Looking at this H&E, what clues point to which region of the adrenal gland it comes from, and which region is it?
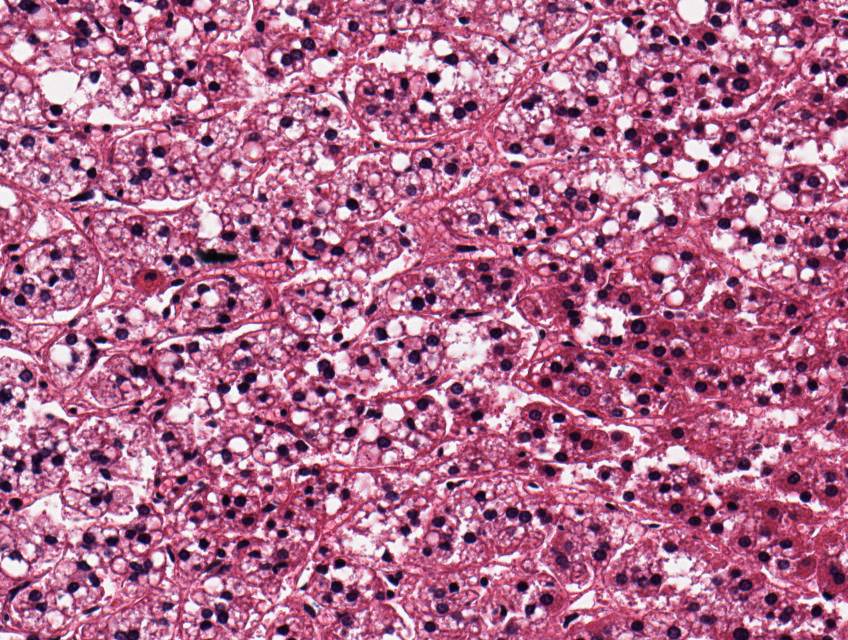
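This field shows the zona fasciculata. The deciding feature is that most cells have pale cytoplasm filled with many small clear vacuoles.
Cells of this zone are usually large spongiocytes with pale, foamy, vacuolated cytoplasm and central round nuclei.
The nuclei here are small, round, dark and fairly uniform.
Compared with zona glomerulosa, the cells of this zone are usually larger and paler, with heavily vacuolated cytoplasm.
Toward the right and lower right, the cells have denser, more eosinophilic cytoplasm with fewer vacuoles. No gland lumens or ducts are seen among the cell nests.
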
